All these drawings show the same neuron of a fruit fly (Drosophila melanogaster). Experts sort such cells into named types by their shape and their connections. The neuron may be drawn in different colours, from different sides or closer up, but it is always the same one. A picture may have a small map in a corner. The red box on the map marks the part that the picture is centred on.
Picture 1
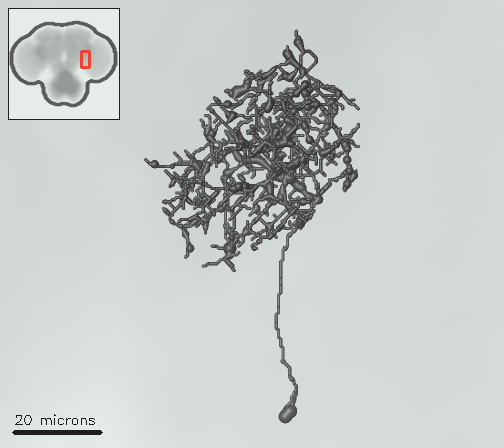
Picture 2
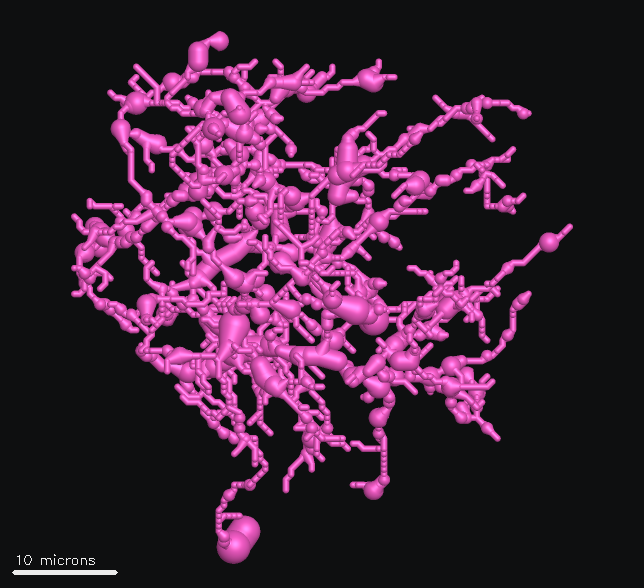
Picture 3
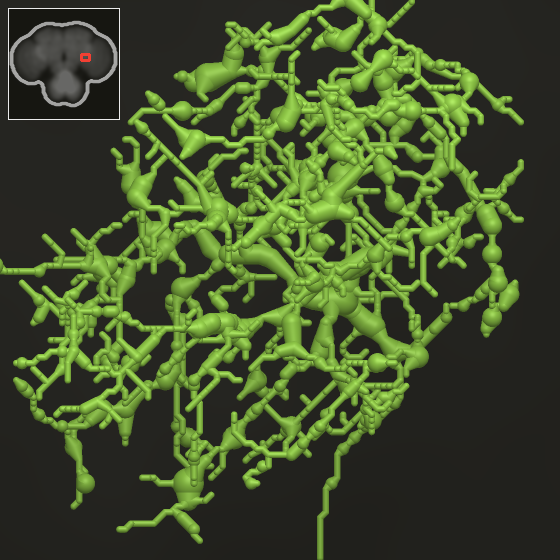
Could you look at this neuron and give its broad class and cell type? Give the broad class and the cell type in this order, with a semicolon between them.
central-brain intrinsic neuron; AVLP354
